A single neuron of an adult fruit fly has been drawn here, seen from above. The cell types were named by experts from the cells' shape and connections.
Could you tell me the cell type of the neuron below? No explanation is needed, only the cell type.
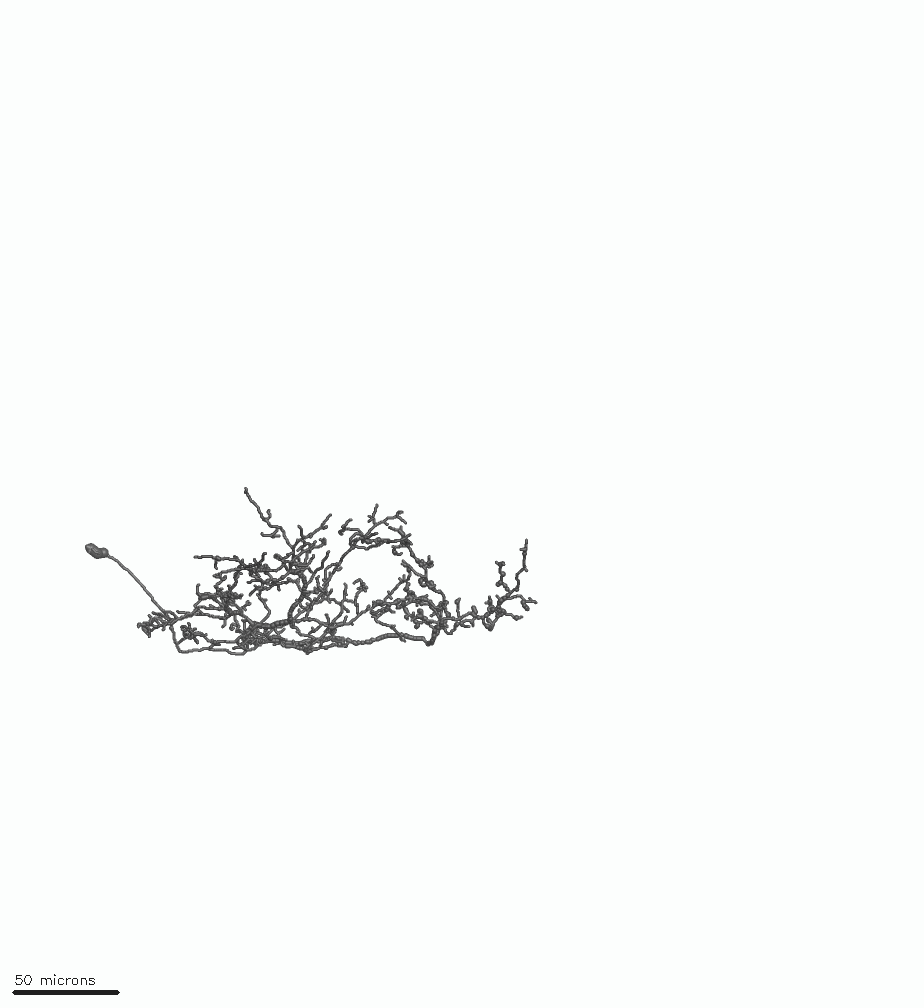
CB0633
